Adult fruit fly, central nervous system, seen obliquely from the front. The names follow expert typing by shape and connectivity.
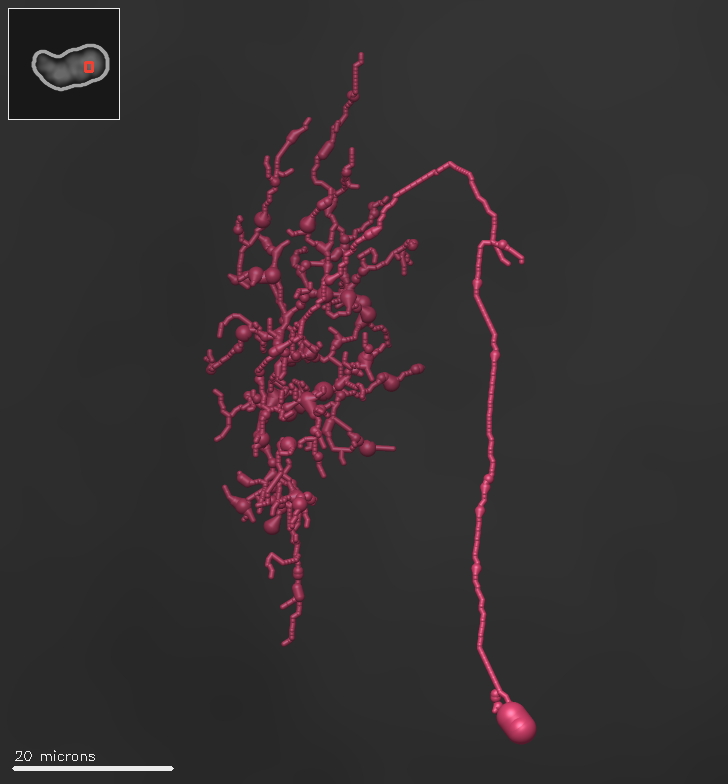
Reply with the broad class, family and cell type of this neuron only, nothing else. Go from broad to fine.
optic-lobe intrinsic neuron; Li; Li34b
